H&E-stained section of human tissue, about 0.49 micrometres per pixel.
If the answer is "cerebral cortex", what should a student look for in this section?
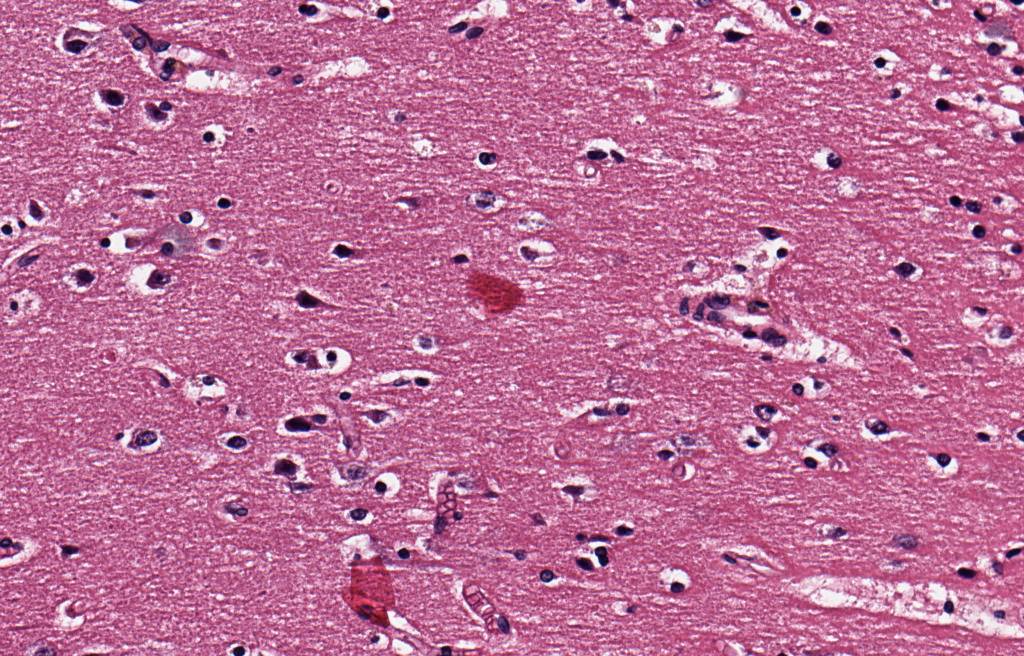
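Cerebral cortex: a finely fibrillary pink neuropil, small nuclei spread evenly through it, without epithelium or glands. Most are small, round and dark, with little or no visible cytoplasm. Two angular, intensely red-staining cell bodies stand out, one near the centre and one near the lower edge, left of centre.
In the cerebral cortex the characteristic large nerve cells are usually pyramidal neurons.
A small vessel, several elongated nuclei along its wall, runs obliquely just right of centre.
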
